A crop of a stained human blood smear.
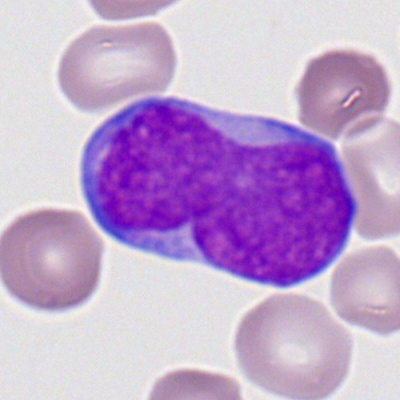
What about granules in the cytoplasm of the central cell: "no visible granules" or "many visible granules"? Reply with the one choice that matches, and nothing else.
No visible granules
